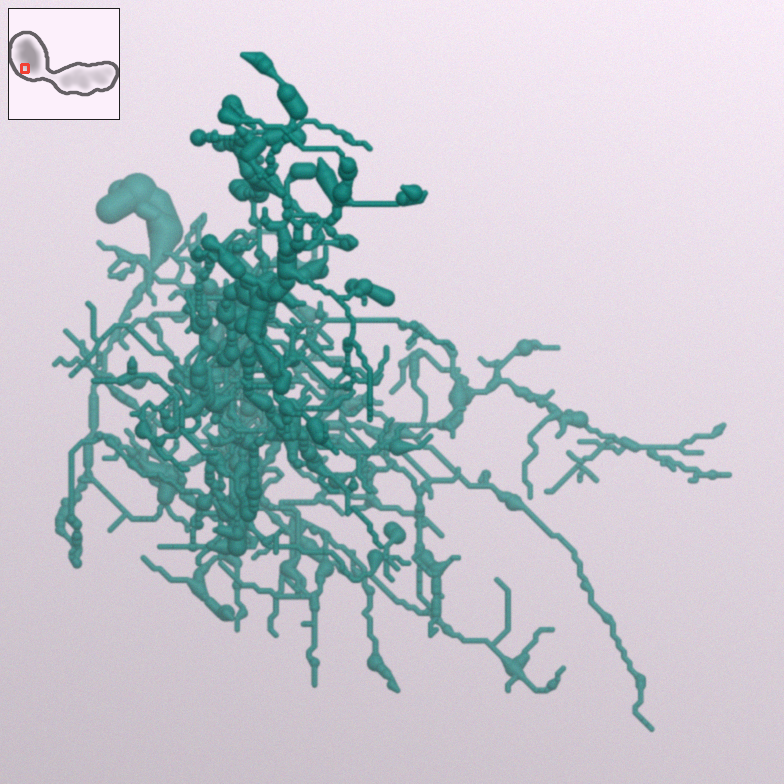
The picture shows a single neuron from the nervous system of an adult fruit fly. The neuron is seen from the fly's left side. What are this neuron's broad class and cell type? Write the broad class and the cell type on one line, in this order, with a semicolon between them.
central-brain intrinsic neuron; GNG236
